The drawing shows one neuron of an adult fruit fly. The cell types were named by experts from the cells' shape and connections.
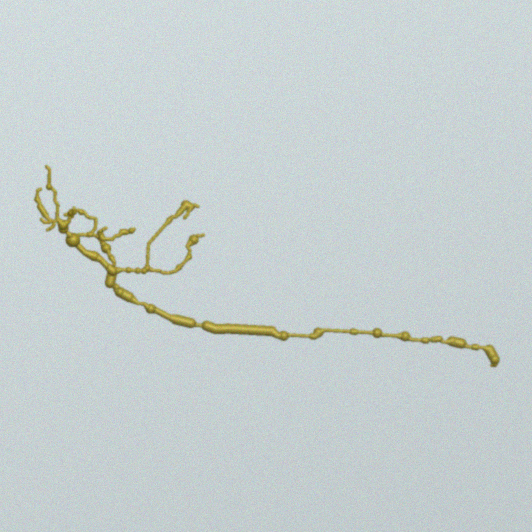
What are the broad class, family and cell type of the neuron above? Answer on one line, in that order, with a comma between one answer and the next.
sensory neuron entering the nerve cord, class gustatory, LgLG3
